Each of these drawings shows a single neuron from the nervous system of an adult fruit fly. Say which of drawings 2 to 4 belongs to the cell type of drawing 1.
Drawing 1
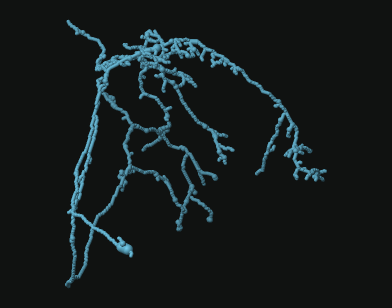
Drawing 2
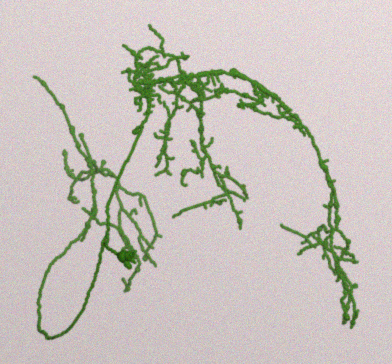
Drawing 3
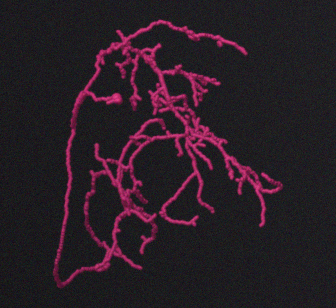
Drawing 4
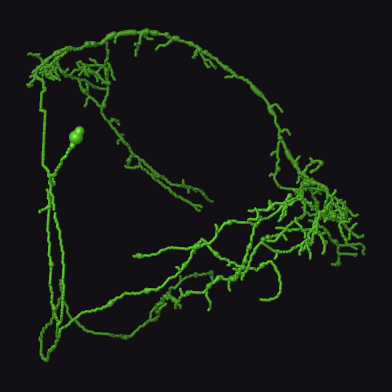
Drawing 2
